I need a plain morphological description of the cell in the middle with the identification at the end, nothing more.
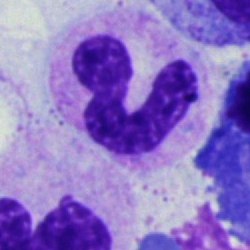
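Nucleus first: one curved band bent into a U, not split into separate lobes, with its open side facing upward. Chromatin next: dark purple and condensed. Cytoplasm last: fine pinkish granules scattered through it. Conclusion: band neutrophil.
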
